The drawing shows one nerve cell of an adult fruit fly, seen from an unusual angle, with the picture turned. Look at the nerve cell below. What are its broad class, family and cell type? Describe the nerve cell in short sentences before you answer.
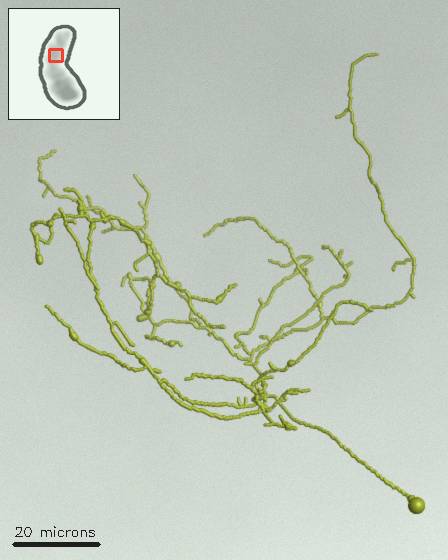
Its cell body lies at the lower right of the picture. By the scale bar it is about 110 microns tall in this view. The picture shows dozens of branch ends. This is a nerve-cord intrinsic neuron. Its family is hemilineage 09A. Its cell type is IN09A079.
